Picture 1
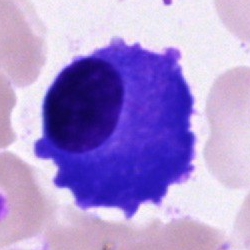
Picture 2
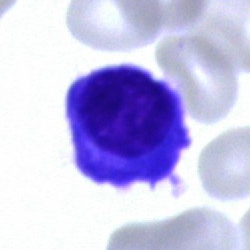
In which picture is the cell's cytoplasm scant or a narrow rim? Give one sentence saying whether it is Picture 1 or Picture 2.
Picture 2 has the cell whose cytoplasm is scant.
